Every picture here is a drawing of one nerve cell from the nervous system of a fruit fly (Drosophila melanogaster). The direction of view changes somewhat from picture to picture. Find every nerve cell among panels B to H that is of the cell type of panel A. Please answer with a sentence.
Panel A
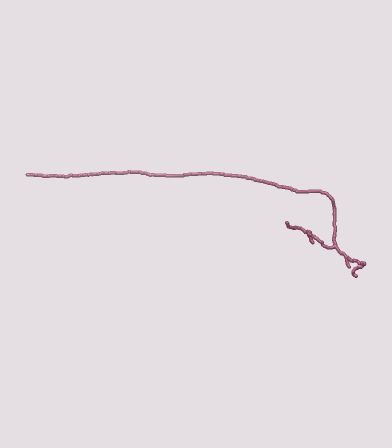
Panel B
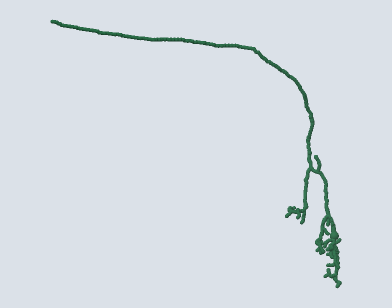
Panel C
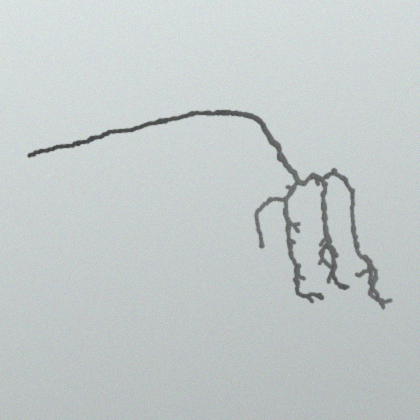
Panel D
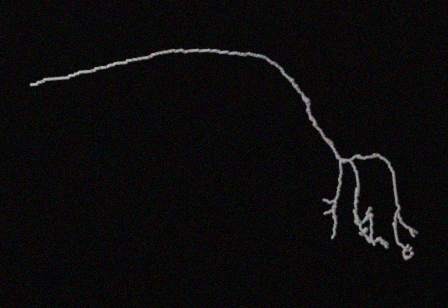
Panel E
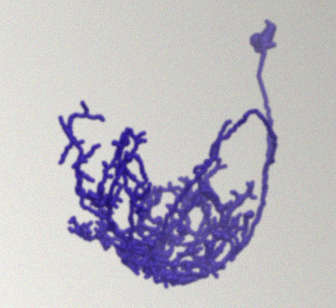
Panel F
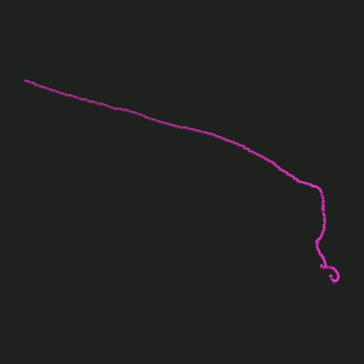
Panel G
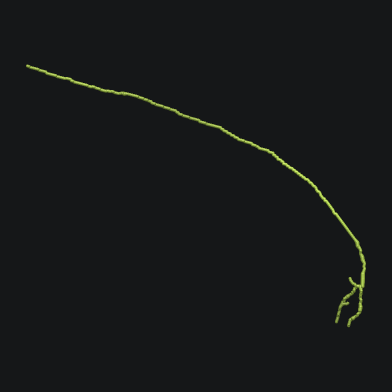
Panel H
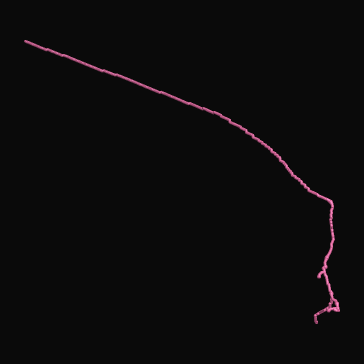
Panel F and panel H are of the same cell type.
